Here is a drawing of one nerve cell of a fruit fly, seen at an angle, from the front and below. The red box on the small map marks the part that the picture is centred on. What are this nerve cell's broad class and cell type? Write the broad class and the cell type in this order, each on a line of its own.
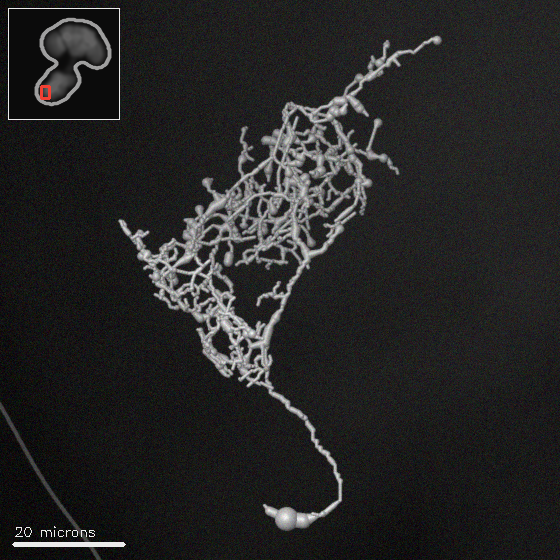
nerve-cord intrinsic neuron
INXXX343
